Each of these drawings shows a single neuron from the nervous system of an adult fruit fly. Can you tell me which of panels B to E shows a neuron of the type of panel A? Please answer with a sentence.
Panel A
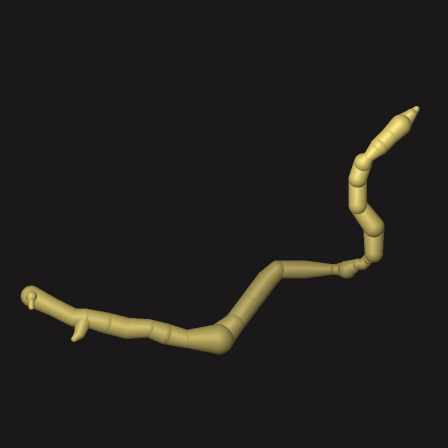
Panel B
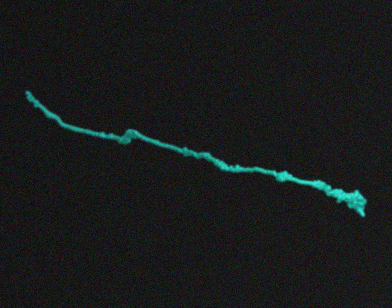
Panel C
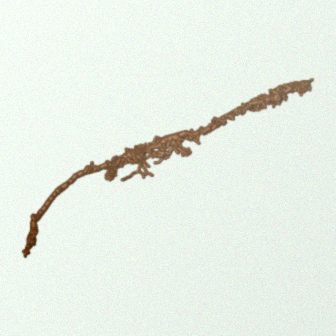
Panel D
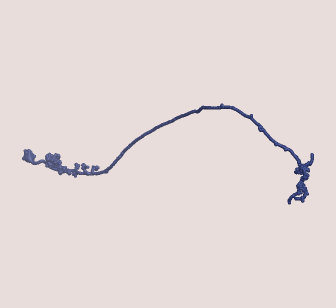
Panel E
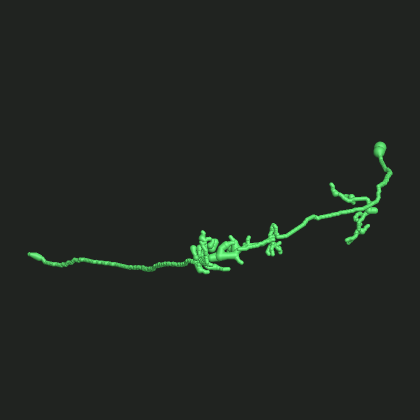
The neuron in panel C is of the same cell type.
